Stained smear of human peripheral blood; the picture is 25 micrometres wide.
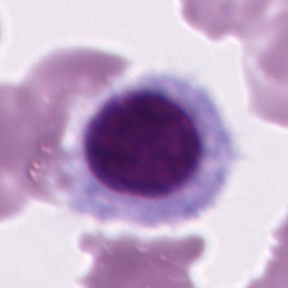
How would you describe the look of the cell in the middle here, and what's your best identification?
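Starting at the edge, I notice it is slightly irregular, with small fuzzy bumps rather than a crisp smooth line. The cell measures about 16 by 13 micrometres. Its nucleus is round, about 10 micrometres across, and fills about 50% of the cell's area. The chromatin there is dense and dark purple, with coarse clumping. The rim of cytoplasm is wider below the nucleus than above it, and I find no distinct granules in it, only a faintly mottled texture. This is a hairy cell.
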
